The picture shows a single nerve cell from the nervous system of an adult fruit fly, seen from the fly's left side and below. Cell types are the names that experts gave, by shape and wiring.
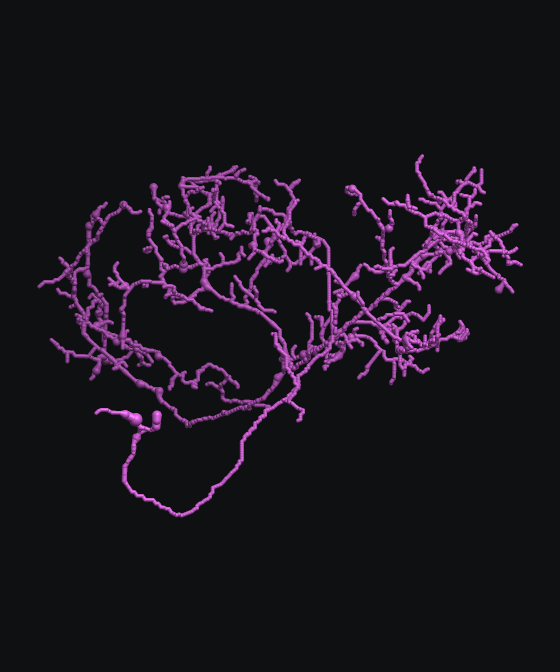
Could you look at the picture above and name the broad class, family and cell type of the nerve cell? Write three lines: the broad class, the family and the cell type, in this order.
central-brain intrinsic neuron
hemilineage LHa1
CB3030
